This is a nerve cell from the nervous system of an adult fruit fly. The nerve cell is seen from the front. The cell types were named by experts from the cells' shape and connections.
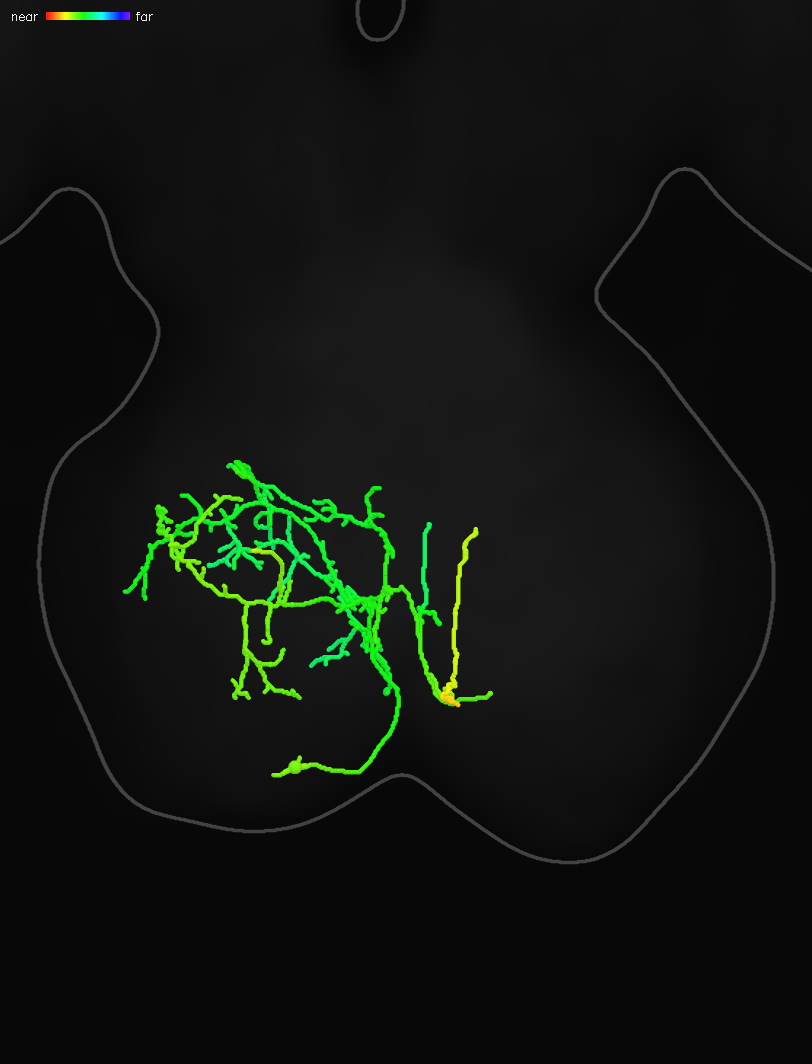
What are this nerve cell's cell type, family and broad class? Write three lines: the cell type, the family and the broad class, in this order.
IN05B064_b
hemilineage 05B
nerve-cord intrinsic neuron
